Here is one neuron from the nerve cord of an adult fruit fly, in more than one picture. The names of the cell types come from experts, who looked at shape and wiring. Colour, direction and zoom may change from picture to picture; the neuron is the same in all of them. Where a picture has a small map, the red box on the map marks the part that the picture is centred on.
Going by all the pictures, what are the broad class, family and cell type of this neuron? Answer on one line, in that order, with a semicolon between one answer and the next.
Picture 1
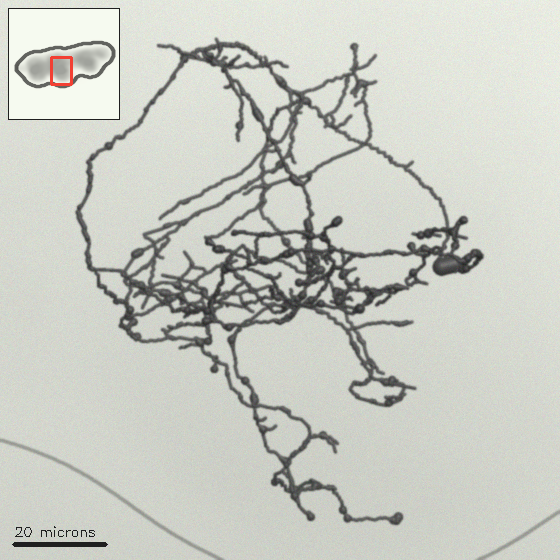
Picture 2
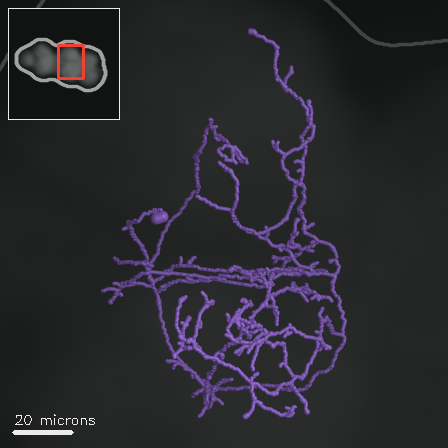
nerve-cord intrinsic neuron; hemilineage 12B; IN12B029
